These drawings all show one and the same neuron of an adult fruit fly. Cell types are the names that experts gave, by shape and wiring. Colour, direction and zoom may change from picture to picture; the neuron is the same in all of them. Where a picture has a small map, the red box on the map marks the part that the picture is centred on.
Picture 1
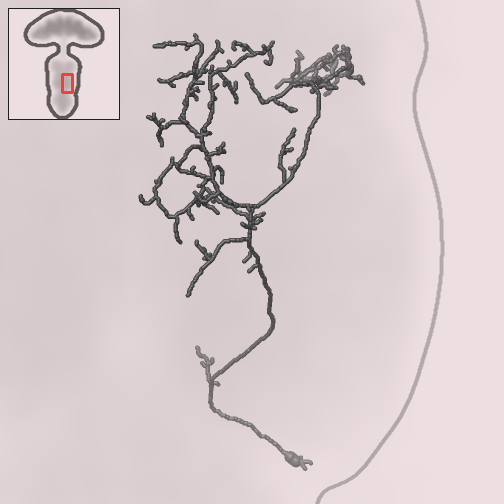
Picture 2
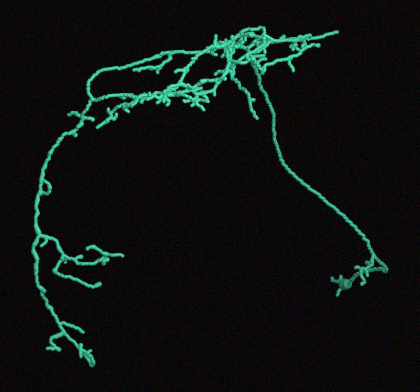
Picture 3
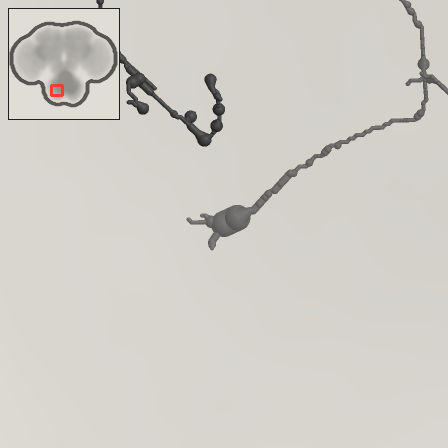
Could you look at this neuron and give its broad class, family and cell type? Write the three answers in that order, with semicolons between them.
nerve-cord intrinsic neuron; hemilineage 03B; IN03B071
